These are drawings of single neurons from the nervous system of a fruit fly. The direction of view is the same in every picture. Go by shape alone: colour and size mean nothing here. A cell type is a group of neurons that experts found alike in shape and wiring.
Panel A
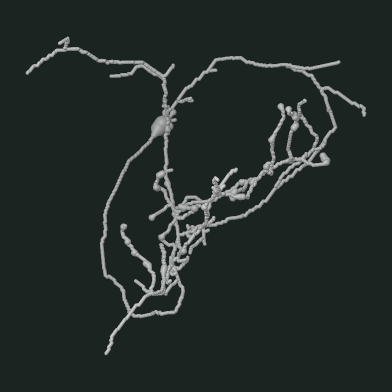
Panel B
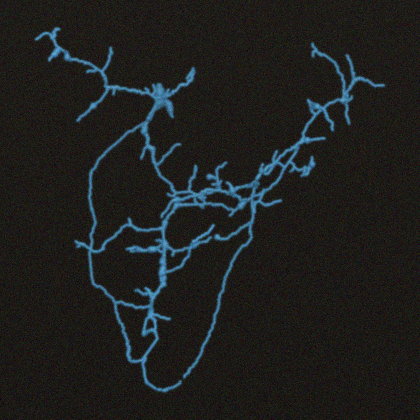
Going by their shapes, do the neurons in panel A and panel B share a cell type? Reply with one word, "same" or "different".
different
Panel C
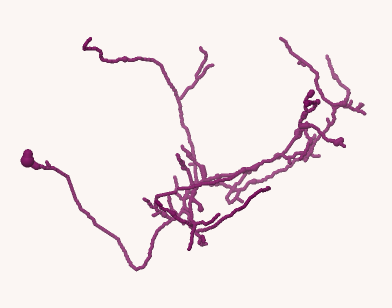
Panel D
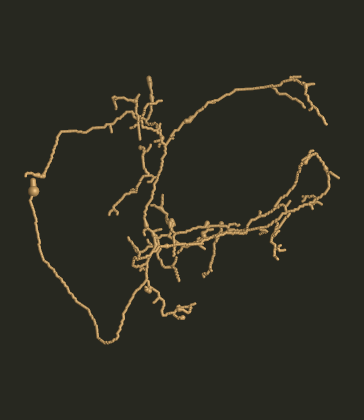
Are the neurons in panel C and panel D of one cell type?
different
